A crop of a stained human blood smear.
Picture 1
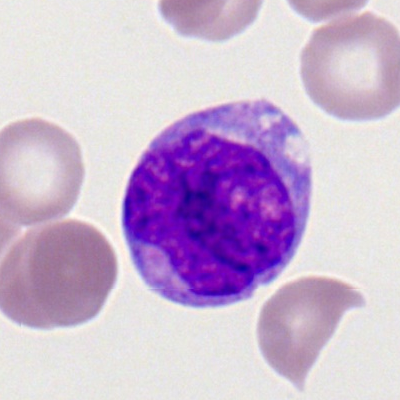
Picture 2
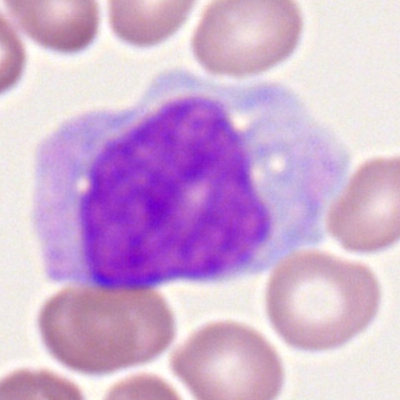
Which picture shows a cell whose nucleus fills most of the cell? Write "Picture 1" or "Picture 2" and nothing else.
Picture 1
